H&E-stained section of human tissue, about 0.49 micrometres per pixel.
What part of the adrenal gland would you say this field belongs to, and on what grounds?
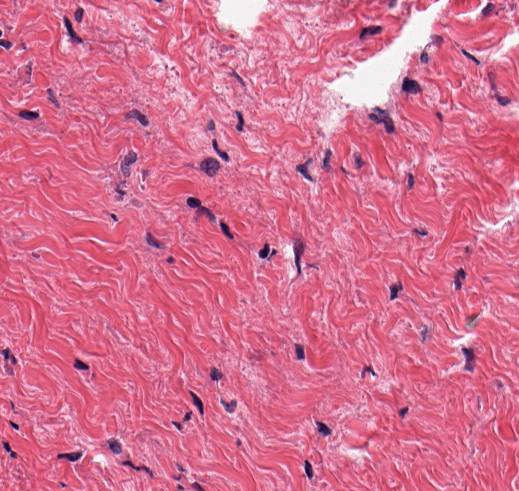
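Dense connective tissue is what this field shows. Check one: pink, wavy collagen bundles fill the whole field and run in many different directions.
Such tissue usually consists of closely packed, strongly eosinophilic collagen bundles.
Check two: nuclei are sparse, scattered singly between the bundles, each small, dark purple and spindle-shaped to angular with little visible cytoplasm.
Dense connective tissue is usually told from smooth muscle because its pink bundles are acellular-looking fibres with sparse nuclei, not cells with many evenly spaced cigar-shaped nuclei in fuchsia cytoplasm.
Check three: no epithelium appears anywhere.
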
